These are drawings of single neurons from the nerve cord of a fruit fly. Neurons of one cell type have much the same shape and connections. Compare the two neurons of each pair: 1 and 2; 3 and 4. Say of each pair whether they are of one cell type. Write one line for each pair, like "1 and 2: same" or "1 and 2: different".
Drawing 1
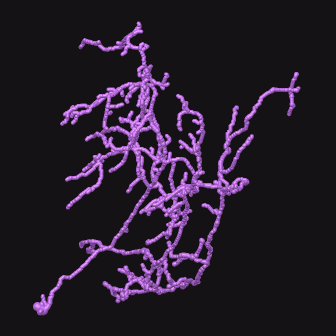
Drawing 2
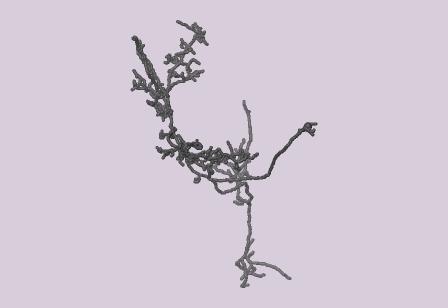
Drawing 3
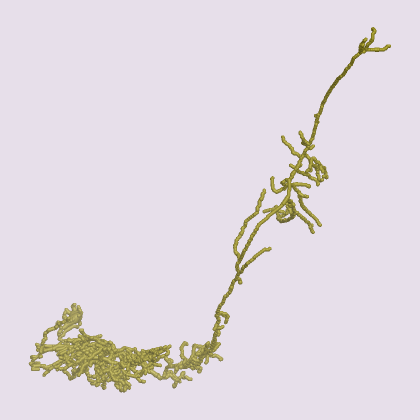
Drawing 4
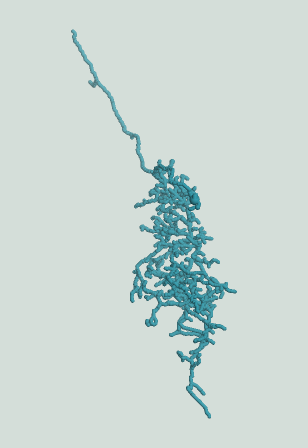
1 and 2: different
3 and 4: different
